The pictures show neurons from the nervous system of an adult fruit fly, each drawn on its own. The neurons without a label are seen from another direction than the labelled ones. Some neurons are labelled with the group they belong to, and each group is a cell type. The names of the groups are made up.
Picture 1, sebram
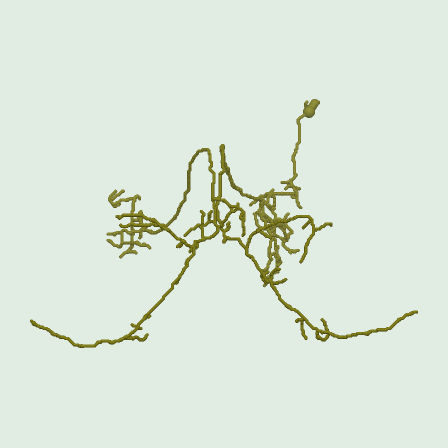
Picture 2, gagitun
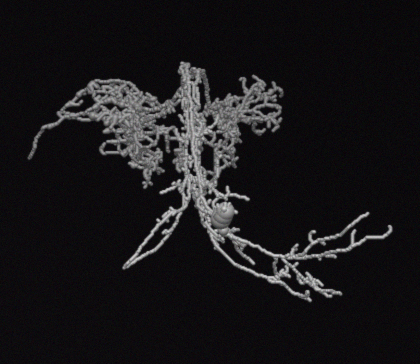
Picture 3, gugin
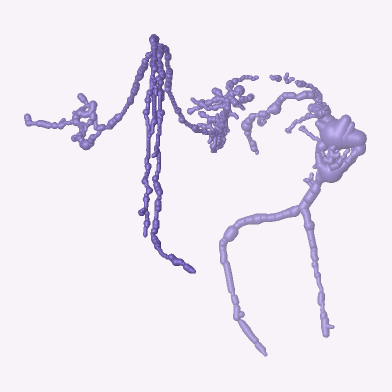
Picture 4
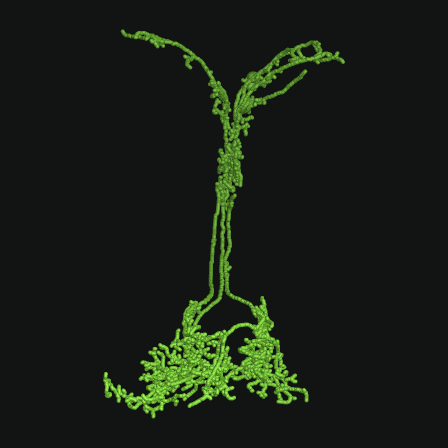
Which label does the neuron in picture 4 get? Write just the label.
gagitun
